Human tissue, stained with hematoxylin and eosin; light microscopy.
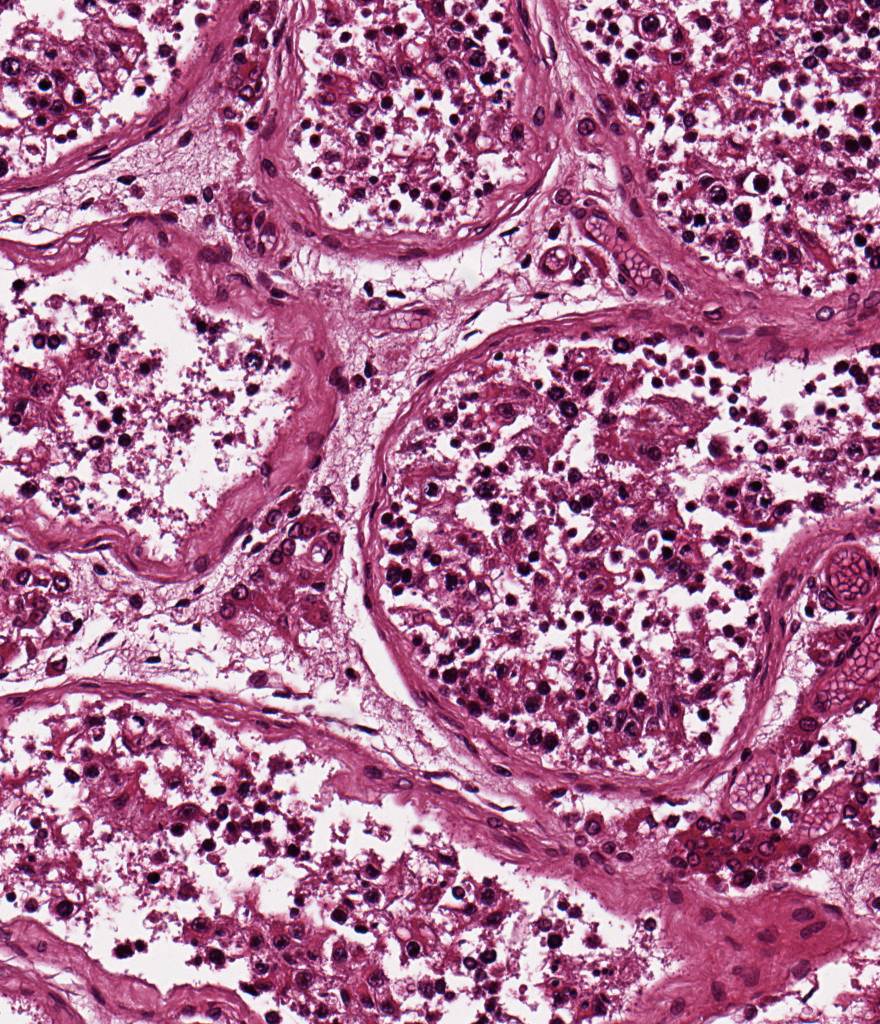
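Testis. The tubules are filled with loosely scattered, discohesive cells with round dark nuclei separated by empty spaces. Left of centre, stroma between the tubules is pale, loose and wispy, with scattered spindle nuclei. Small clusters of polygonal cells with abundant eosinophilic cytoplasm sit in the stroma at lower right and left of centre. A narrow empty cleft parts the central tubule's wall from adjacent stroma on its left.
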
